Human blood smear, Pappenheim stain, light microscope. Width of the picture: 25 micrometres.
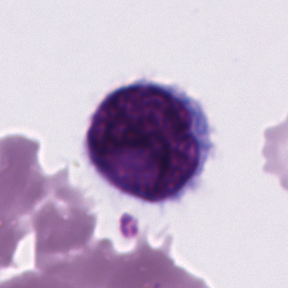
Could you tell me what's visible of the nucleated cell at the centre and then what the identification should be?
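Nearly the whole cell is filled by the nucleus, whose chromatin is dark and coarsely clumped. A thin rim of bluish cytoplasm shows, clearest on the right side. The margin is slightly ragged rather than sharply smooth. This is a hairy cell.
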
